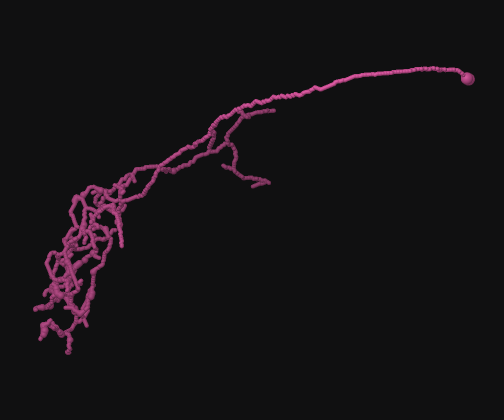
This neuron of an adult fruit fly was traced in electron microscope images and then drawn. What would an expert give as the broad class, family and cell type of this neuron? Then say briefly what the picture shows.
This is a central-brain intrinsic neuron. Its family is hemilineage SLPpl3. It is of cell type CB1178. The cell body can be seen at the upper right of the picture. As drawn here it is wider than it is tall.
